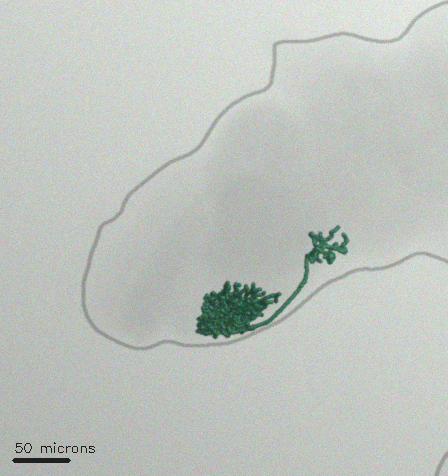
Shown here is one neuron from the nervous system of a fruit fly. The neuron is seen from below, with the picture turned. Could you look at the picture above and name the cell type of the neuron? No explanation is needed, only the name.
LPT26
